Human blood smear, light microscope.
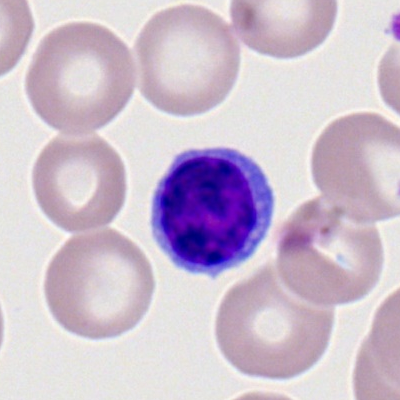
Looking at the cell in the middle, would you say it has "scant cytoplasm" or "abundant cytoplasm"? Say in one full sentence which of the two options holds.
Its cytoplasm amounts to no more than a narrow rim.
